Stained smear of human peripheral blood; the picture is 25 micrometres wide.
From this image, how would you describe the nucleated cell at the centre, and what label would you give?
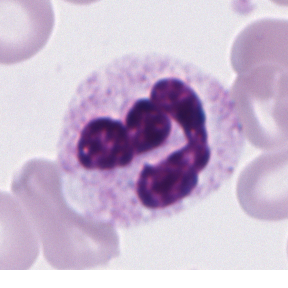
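The cell has a round, smooth outline. Its nucleus is divided into several lobes connected by narrow constrictions. Fine pink-violet granules are distributed evenly through the cytoplasm, which contains no vacuoles. The cell is a segmented neutrophil.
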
